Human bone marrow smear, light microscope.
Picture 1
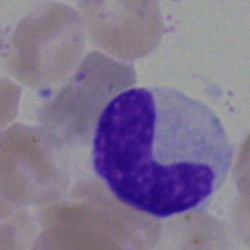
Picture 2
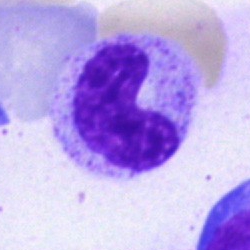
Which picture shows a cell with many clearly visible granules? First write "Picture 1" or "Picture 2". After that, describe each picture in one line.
Picture 2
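What picture 1 shows: No distinct granules are seen in the cytoplasm.
What picture 2 shows: Fine purple granules are scattered throughout the cytoplasm.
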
